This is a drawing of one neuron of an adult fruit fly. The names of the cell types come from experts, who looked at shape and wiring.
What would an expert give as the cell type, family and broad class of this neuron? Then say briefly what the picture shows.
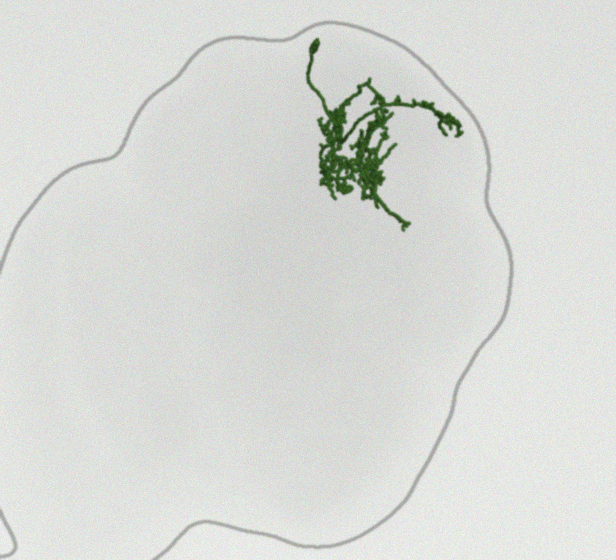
Its cell type is SMP552. Its family is hemilineage CLp1. Its broad class is central-brain intrinsic neuron. Its cell body lies at the top of the picture. As drawn here it is about as wide as it is tall.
